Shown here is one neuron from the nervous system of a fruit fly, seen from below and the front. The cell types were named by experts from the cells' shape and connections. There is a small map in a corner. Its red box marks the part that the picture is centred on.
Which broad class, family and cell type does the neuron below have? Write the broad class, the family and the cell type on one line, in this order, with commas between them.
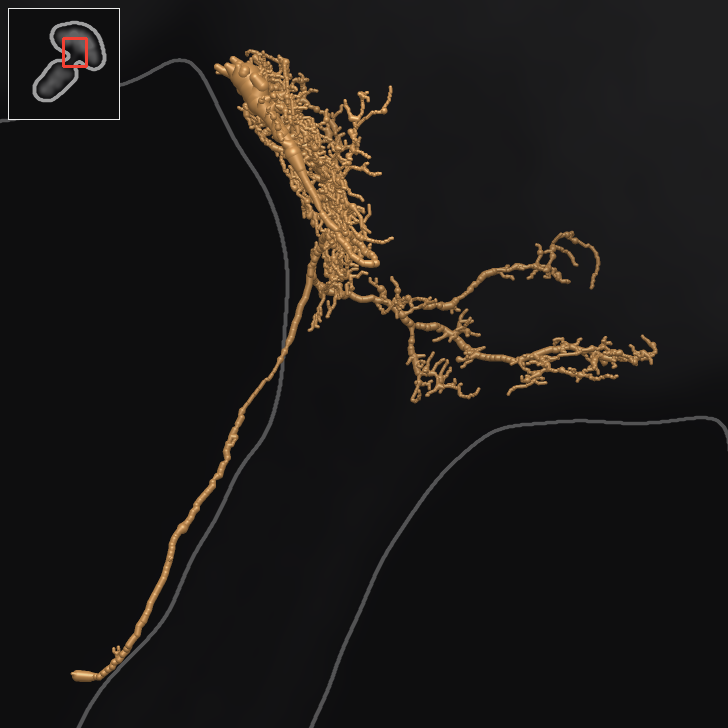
motor neuron of the brain, hemilineage LB12, CvN4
